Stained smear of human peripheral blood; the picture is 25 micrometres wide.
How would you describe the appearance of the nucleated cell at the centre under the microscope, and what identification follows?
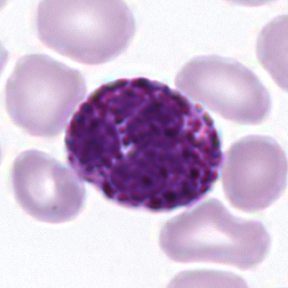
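Coarse, dark purple granules pack the cell, which measures about 14 by 11 micrometres. The granules vary noticeably in size and lie over the nucleus, blurring its borders. Pale clefts appear to divide the nucleus into lobes. The cell is a basophil.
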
